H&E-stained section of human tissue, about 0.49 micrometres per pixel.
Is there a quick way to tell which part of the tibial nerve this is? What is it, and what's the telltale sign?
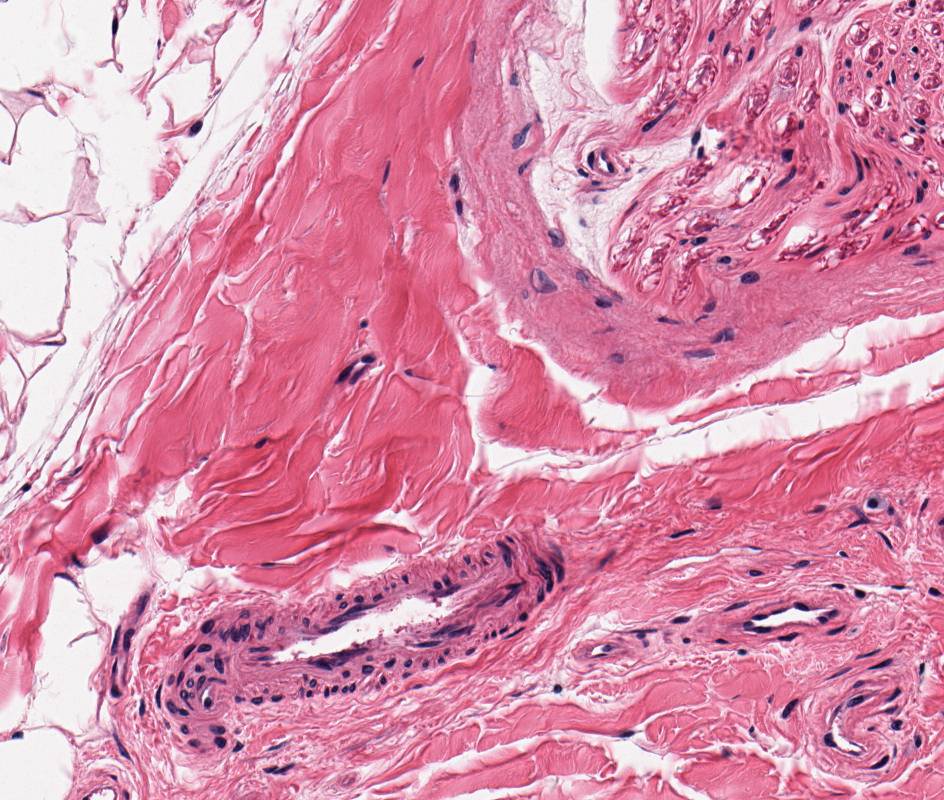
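What you're looking at is epineurium. Most of the left and centre is dense, wavy, strongly eosinophilic collagen, with sparse, thin, dark nuclei.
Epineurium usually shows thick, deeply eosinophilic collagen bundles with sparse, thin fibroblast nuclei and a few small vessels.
An elongated vessel with a slit-like empty lumen and crowded dark nuclei crosses the lower left.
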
